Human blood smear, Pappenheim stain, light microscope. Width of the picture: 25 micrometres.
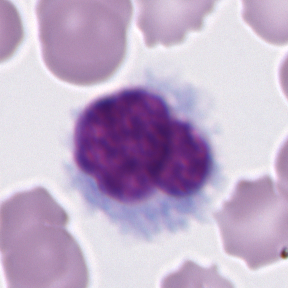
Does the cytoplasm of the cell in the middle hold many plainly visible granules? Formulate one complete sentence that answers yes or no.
No, granules are not seen anywhere in its cytoplasm.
